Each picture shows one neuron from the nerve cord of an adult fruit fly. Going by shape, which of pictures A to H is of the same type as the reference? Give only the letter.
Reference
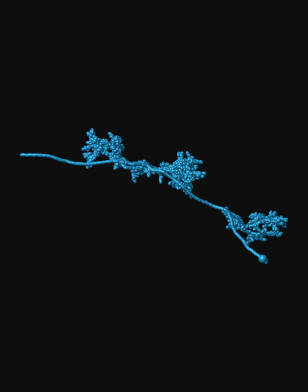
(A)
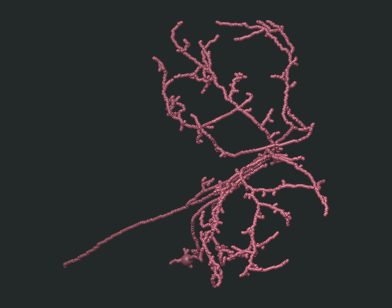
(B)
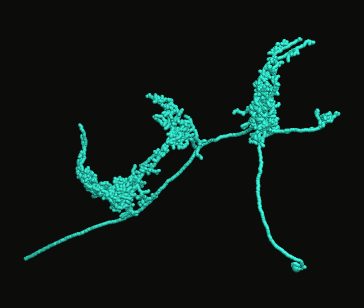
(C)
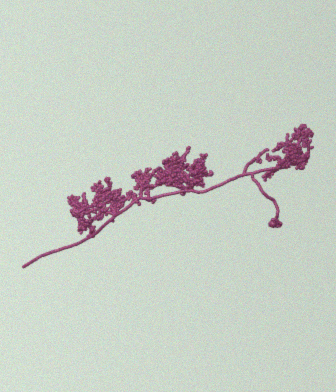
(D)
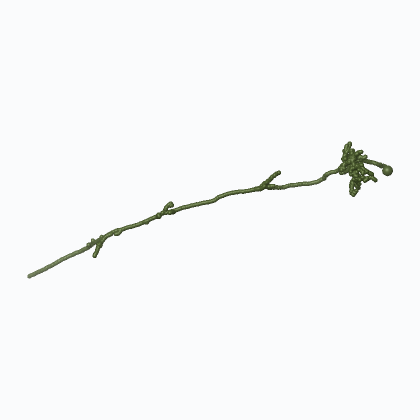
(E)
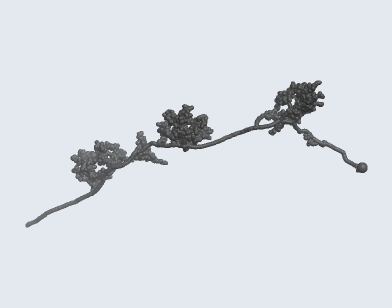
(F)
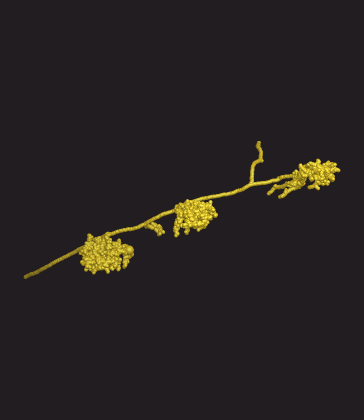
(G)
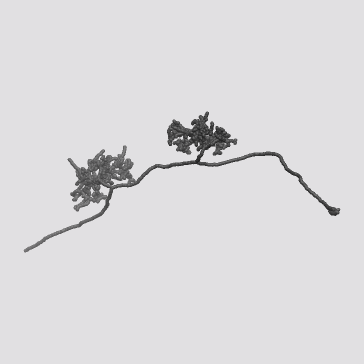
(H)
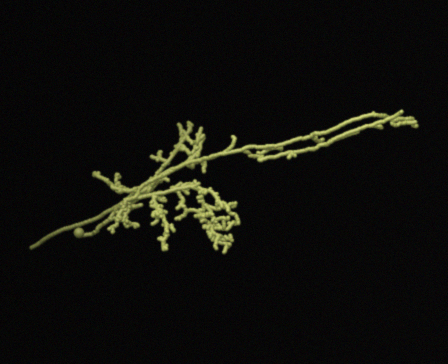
C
